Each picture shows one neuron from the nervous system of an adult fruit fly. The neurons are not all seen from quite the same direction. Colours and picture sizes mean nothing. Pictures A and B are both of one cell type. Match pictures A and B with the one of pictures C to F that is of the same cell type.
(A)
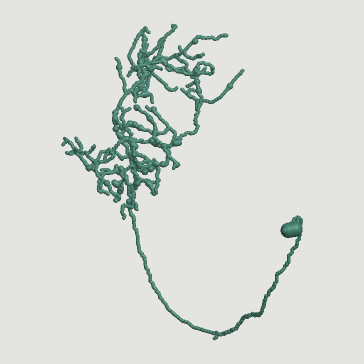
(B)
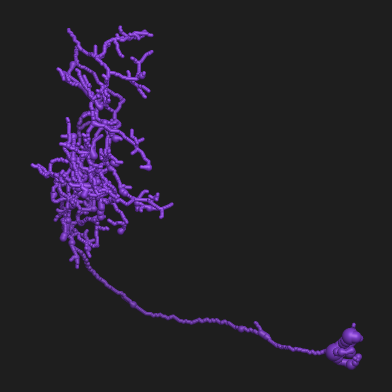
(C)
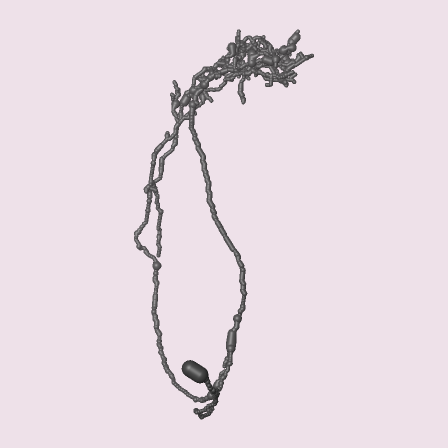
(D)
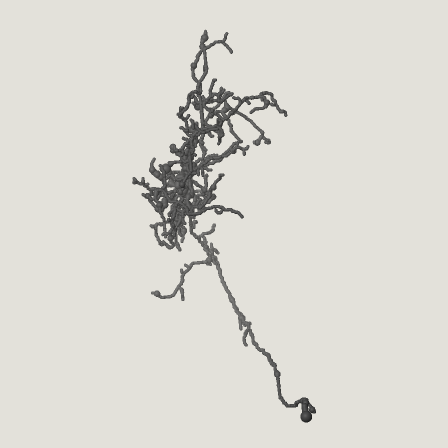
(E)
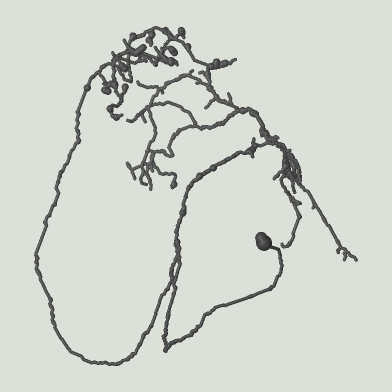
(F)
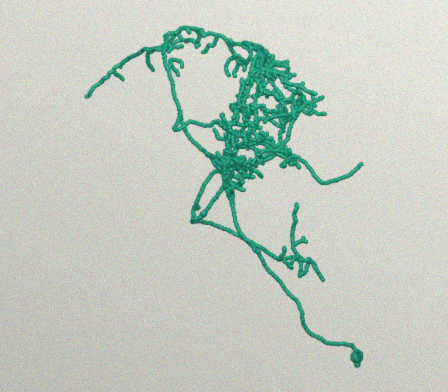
D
